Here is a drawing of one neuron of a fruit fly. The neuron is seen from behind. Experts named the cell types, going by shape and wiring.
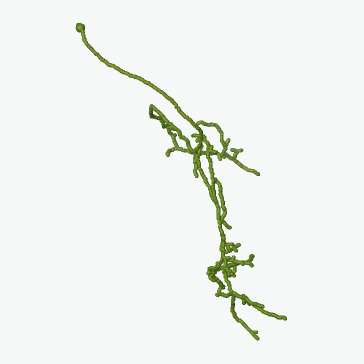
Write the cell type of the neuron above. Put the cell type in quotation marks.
"AVLP486"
